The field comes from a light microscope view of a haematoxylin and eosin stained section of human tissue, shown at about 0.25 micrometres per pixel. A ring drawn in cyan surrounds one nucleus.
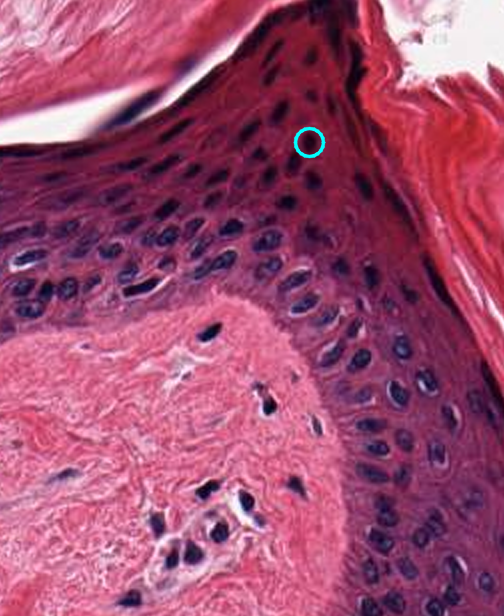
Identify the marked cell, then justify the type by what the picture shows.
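Keratinocyte. The nucleus is an elongated dark oval, smaller and flatter than the rounder nuclei in the deeper rows below it. The nucleus is stained dark and fairly evenly, with no inner detail visible at this scale. The cytoplasm around it is a deep pink-red, and its outline against neighbouring cells is not clearly drawn. It lies in the upper rows of the cell layer, a short way beneath the compact, layered pink surface material, among nuclei whose long axes run roughly along that surface.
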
